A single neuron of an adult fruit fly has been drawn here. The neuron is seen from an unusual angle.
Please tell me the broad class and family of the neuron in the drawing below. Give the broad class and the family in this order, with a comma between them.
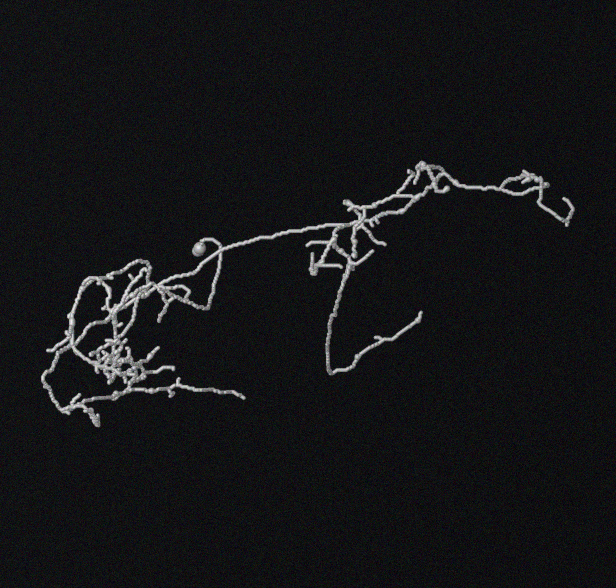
central-brain intrinsic neuron, hemilineage DM3_dorso_lateral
